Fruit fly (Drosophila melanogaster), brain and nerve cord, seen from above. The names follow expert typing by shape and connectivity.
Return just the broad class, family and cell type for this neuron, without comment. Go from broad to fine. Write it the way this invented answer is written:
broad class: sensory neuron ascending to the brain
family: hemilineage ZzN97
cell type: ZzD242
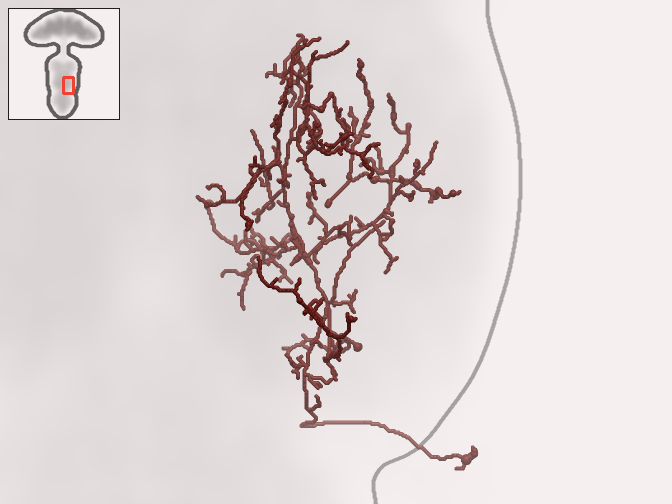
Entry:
broad class: nerve-cord intrinsic neuron
family: hemilineage 20A.22A
cell type: IN20A.22A017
